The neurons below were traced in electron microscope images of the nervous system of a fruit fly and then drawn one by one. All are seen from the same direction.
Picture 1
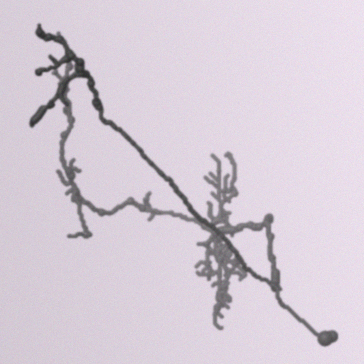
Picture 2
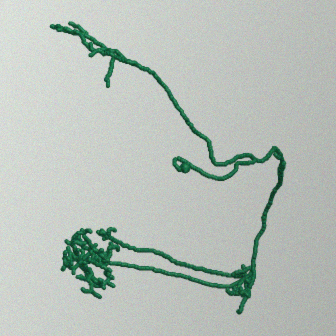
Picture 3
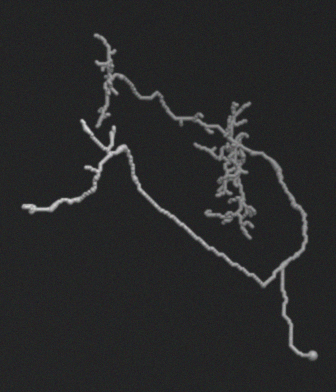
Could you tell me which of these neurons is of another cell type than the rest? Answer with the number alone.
2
